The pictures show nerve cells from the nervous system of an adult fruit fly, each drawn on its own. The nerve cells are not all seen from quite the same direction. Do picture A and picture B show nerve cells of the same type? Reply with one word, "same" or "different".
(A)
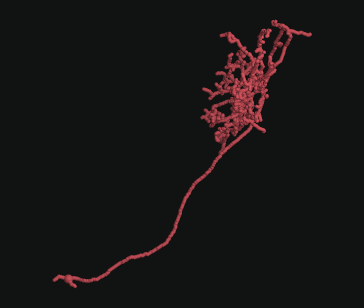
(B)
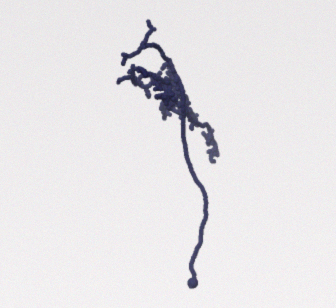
same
